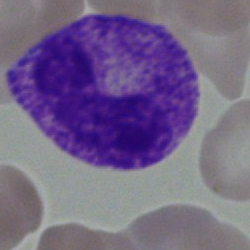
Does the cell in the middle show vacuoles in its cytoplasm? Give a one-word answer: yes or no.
No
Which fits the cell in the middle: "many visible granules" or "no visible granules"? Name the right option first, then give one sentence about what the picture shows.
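Many visible granules. Dark purple granules give a mottled look across the whole cell.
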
